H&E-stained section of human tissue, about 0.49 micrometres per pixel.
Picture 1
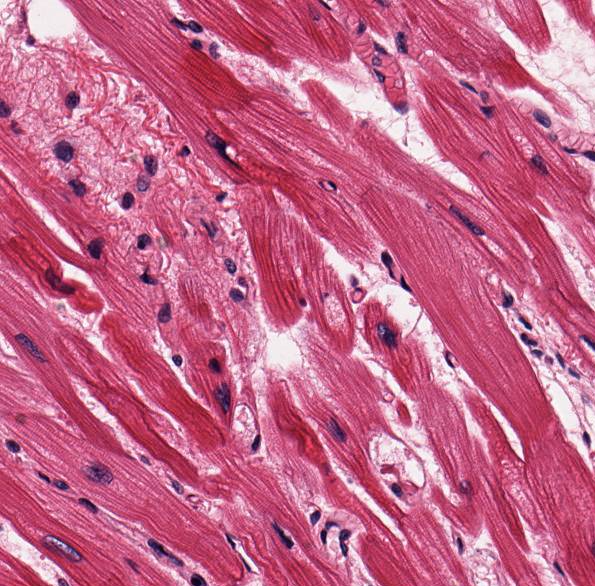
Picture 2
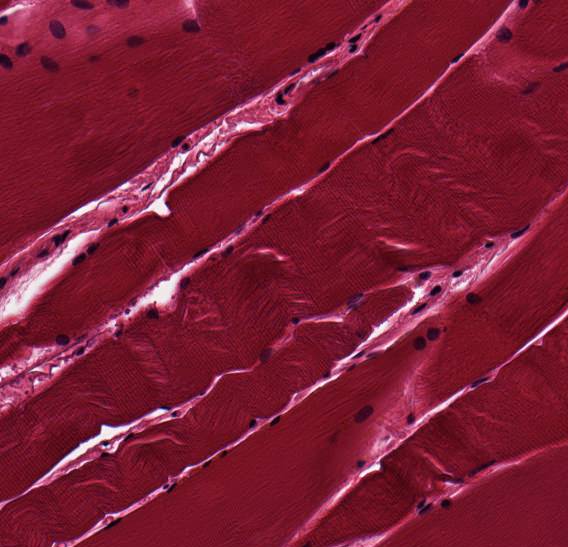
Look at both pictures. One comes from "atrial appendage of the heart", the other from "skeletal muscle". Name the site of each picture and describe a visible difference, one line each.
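Site of picture 1: atrial appendage of the heart. The oval nuclei of the muscle fibres lie in the centre of the fibres.
Site of picture 2: skeletal muscle. The muscle nuclei are dark oval bodies lying at the edges of the fibres.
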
